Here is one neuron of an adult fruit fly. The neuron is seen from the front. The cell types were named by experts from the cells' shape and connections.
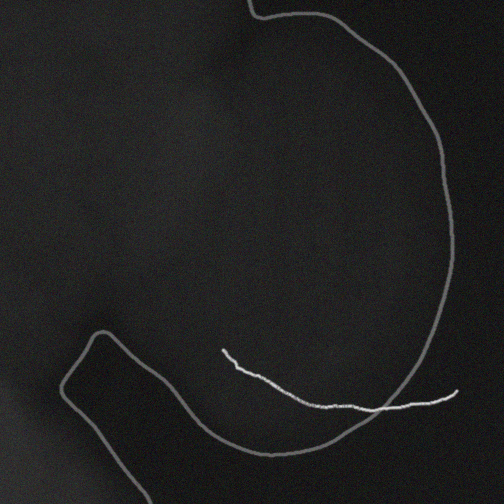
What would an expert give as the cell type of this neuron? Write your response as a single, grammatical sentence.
The cell type this neuron represents is R8p.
